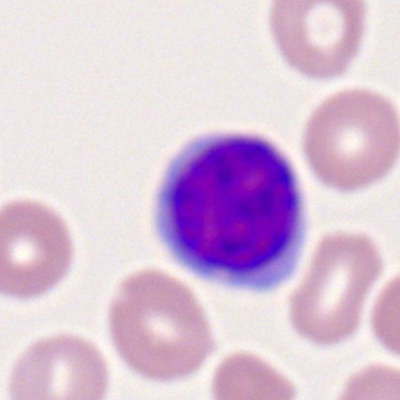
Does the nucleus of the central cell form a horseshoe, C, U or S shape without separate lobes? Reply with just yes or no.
No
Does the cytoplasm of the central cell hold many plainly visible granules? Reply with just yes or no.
No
